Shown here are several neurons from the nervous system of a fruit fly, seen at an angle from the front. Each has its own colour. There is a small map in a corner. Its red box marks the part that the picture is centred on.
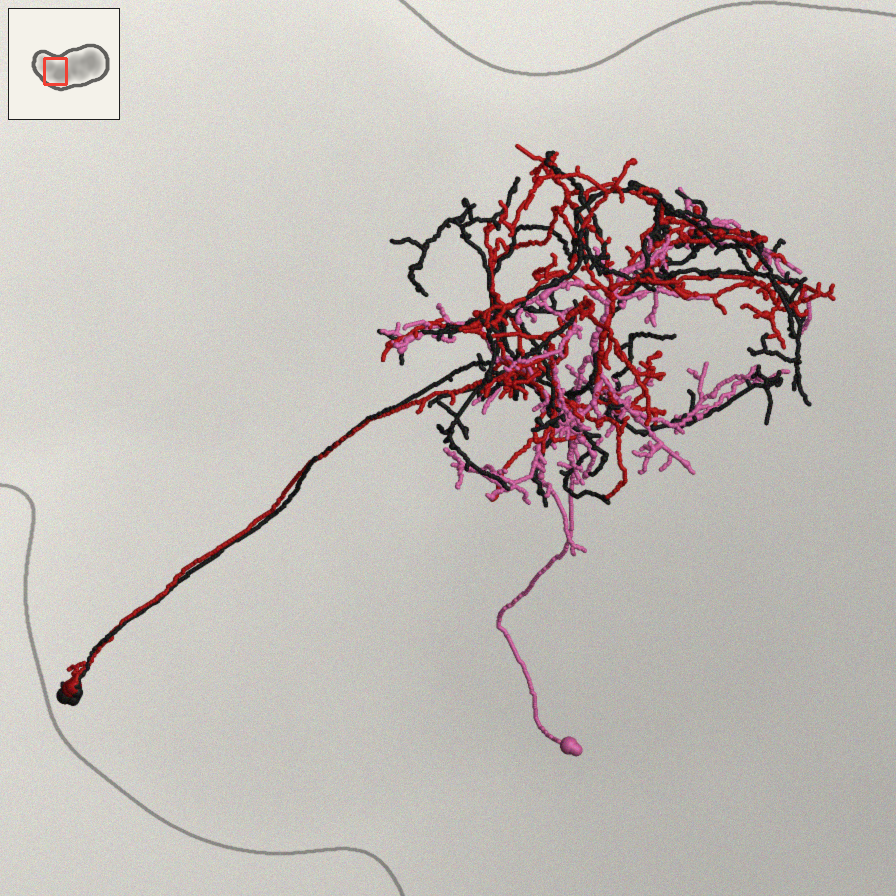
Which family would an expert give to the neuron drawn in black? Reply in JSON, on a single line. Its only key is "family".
{"family": "hemilineage 12A"}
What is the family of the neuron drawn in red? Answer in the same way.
{"family": "hemilineage 12A"}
